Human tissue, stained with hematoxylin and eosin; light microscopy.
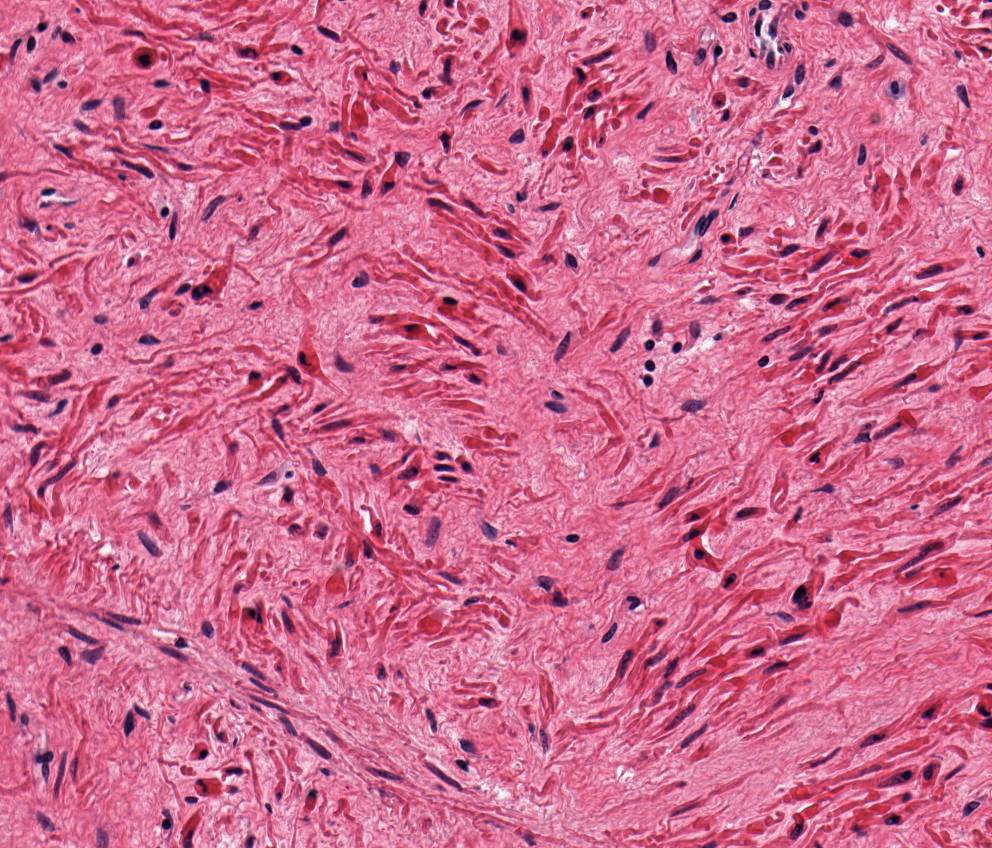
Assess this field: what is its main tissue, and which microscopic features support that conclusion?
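What we have here is fibromuscular stroma. The spindle cells gather in short fascicles running in many different directions, with abundant pink fibrillary collagenous stroma between them throughout. Most are kept apart by stroma rather than lying back to back.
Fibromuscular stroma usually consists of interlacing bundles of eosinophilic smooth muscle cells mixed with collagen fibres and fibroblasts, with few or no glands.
Sure enough, no epithelium, glands or fat cells appear anywhere in the field.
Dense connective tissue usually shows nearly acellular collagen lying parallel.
These fascicles, running in many directions, are not like that.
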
